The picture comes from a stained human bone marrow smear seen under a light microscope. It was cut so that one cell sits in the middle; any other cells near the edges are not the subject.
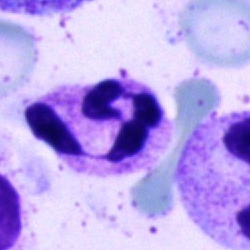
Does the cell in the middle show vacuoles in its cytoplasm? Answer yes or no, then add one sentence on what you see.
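No. No vacuoles are seen in the cytoplasm.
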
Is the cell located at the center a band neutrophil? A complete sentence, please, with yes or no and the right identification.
No, the centred cell is a segmented neutrophil, and it is not a band neutrophil.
